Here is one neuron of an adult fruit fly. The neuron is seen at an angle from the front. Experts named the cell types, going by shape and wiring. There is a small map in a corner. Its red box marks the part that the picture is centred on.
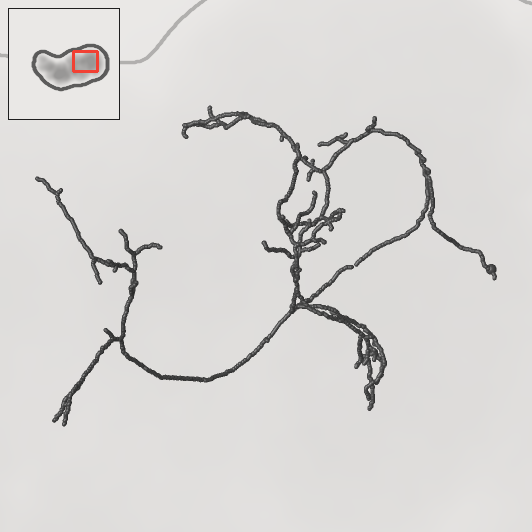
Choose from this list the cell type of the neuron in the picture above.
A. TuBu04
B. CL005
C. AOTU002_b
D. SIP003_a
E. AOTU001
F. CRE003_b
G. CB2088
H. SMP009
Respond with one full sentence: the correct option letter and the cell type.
The neuron is of type CRE003_b, and that type is option F.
